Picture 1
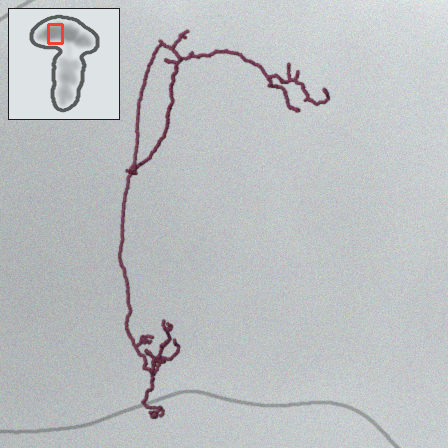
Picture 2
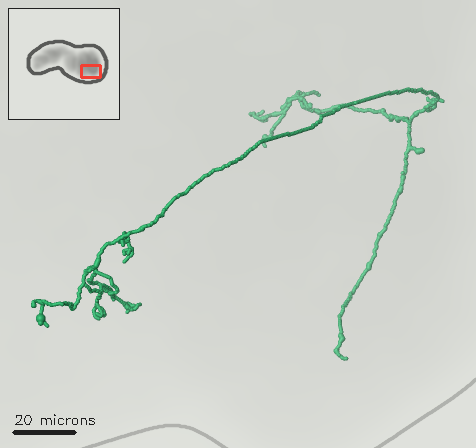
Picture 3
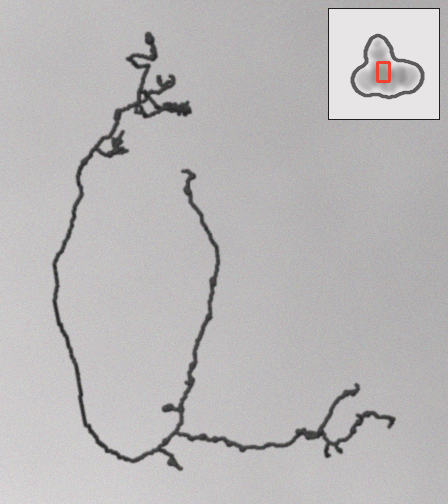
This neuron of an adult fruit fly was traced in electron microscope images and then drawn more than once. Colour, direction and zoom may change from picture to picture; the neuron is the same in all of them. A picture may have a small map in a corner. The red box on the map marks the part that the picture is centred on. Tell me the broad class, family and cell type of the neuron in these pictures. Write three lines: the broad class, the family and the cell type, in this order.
central-brain intrinsic neuron
class Kenyon Cell
KCa'b'-m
